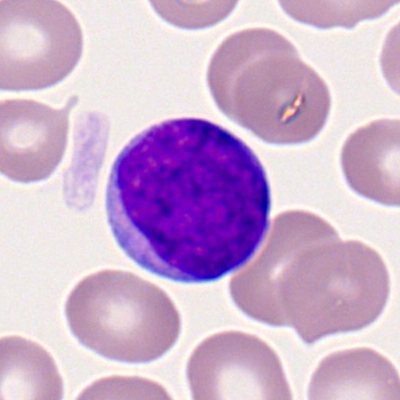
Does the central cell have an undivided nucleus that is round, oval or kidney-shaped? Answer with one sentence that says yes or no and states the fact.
Yes, this cell's nucleus is a single compact round, oval or kidney-shaped mass, not band-shaped.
